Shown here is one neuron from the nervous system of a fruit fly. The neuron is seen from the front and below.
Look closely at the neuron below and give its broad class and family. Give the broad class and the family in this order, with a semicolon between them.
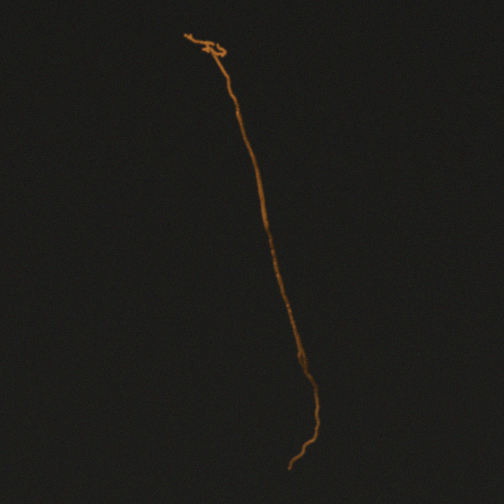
sensory neuron ascending to the brain; class gustatory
